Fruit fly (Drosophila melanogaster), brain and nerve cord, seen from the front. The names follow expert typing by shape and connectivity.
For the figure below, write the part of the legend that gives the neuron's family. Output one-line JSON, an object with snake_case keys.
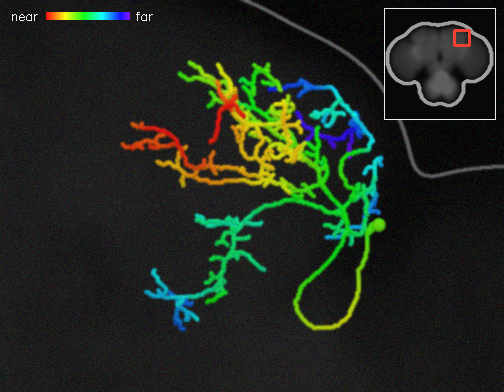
{"family": "hemilineage LHl4_dorsal"}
